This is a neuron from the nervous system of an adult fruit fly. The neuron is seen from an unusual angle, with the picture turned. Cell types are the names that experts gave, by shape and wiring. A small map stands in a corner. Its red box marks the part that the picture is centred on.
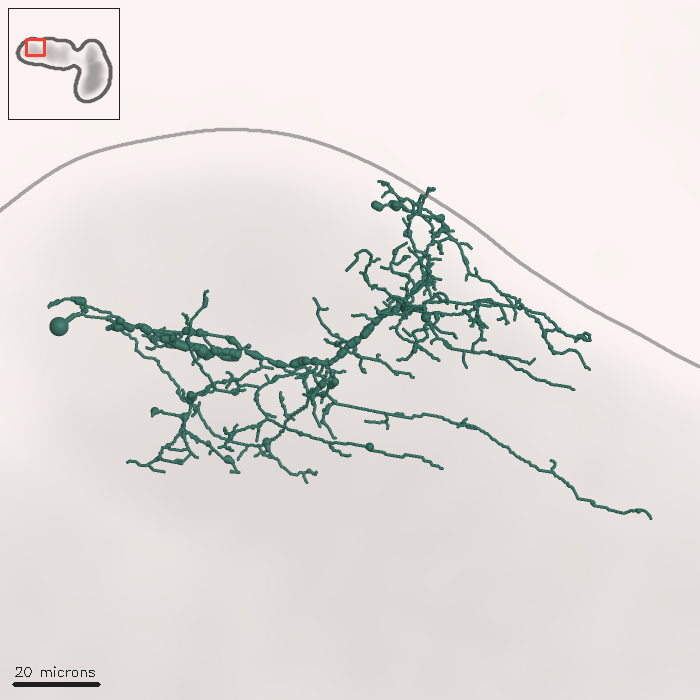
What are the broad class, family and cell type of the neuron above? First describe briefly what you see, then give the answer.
It is in the nerve cord and does not reach the brain. Its cell body lies on the left of the picture. From left to right in the picture it spans about 140 microns. This is a nerve-cord intrinsic neuron. Its family is hemilineage 19A. The cell type is IN19A104.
